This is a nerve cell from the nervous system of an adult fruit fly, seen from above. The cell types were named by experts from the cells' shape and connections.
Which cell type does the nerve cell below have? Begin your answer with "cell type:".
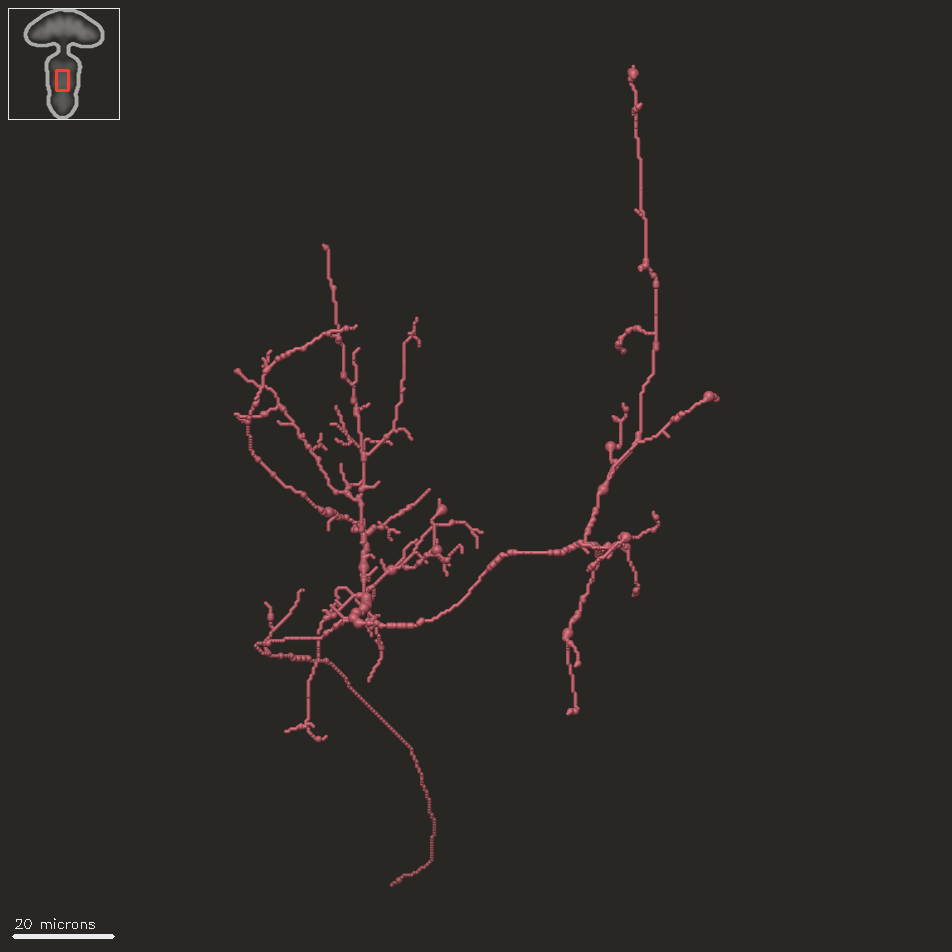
cell type: IN06A116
